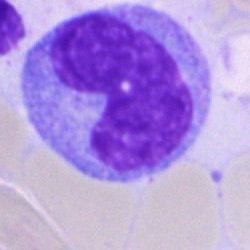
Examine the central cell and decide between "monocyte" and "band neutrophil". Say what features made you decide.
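This is a monocyte. Its nucleus is indented into a kidney shape, with the notch opening toward the left. The chromatin is moderately condensed, in darker and paler patches.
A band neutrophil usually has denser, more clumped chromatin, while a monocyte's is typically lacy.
The cytoplasm is moderately abundant and pale lilac-blue, with only fine, faint granularity.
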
